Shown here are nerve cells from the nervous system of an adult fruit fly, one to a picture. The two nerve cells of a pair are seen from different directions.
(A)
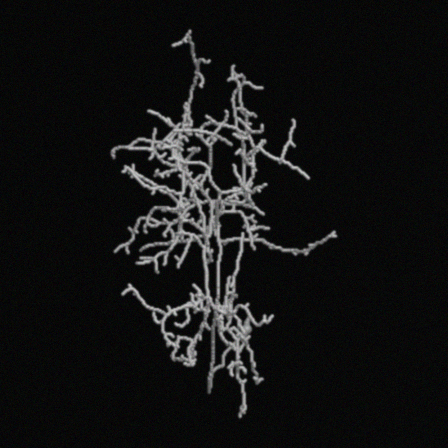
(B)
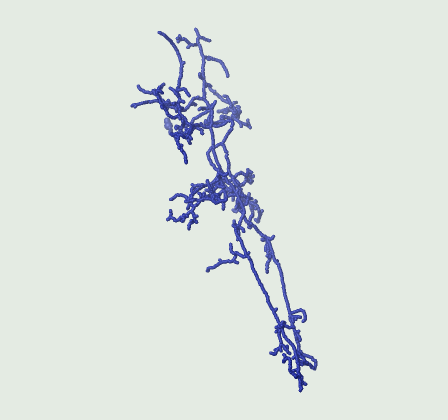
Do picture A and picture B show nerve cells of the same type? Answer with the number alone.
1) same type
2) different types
2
